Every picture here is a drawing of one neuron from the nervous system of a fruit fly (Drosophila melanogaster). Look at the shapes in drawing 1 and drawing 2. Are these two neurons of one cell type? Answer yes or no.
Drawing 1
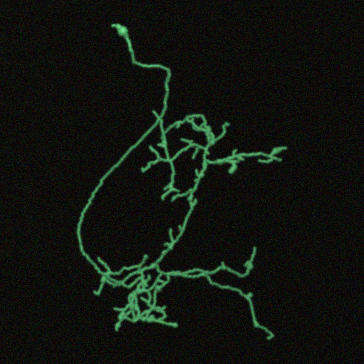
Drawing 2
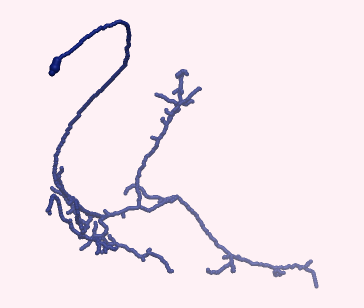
yes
